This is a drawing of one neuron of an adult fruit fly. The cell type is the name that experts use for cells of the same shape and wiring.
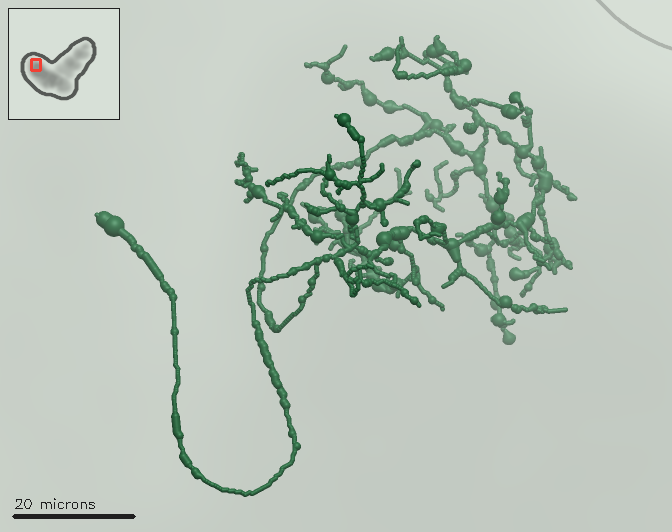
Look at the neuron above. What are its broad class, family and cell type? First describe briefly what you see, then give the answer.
Its cell body lies on the left of the picture. From left to right in the picture it spans about 80 microns. The picture shows dozens of branch ends. Its broad class is central-brain intrinsic neuron. Its family is hemilineage LHl1. It is of cell type LHAV4a7.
